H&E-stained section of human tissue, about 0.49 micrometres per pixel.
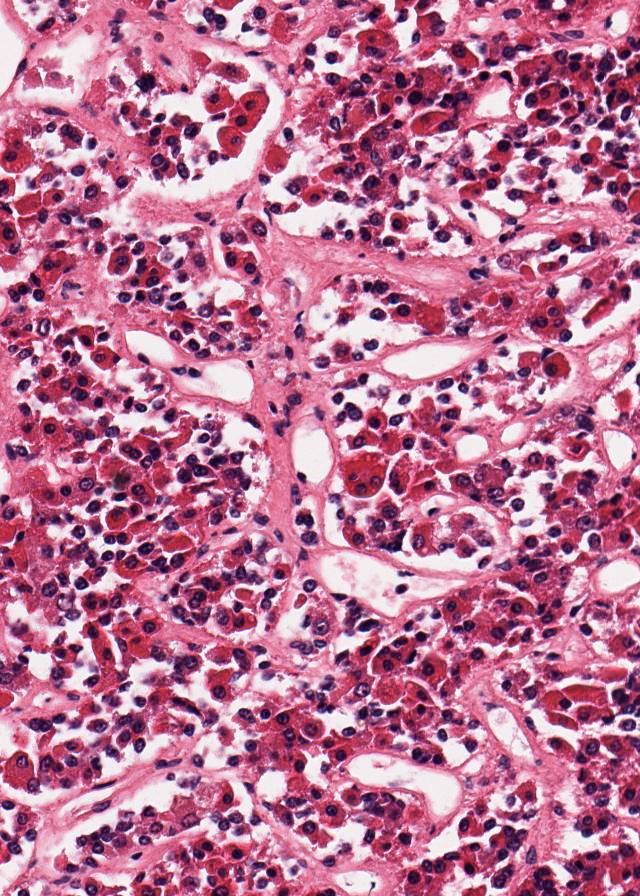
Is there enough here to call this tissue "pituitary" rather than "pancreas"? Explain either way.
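This is pituitary. Look across the whole field: the cells lie in rounded nests and cords separated by thin pink fibrous septa, and that is what decides it.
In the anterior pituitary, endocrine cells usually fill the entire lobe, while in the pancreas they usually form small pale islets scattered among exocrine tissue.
Within the nests, many cells have abundant bright red, granular cytoplasm, and many smaller cells with scant pale cytoplasm and dark nuclei lie among them.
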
